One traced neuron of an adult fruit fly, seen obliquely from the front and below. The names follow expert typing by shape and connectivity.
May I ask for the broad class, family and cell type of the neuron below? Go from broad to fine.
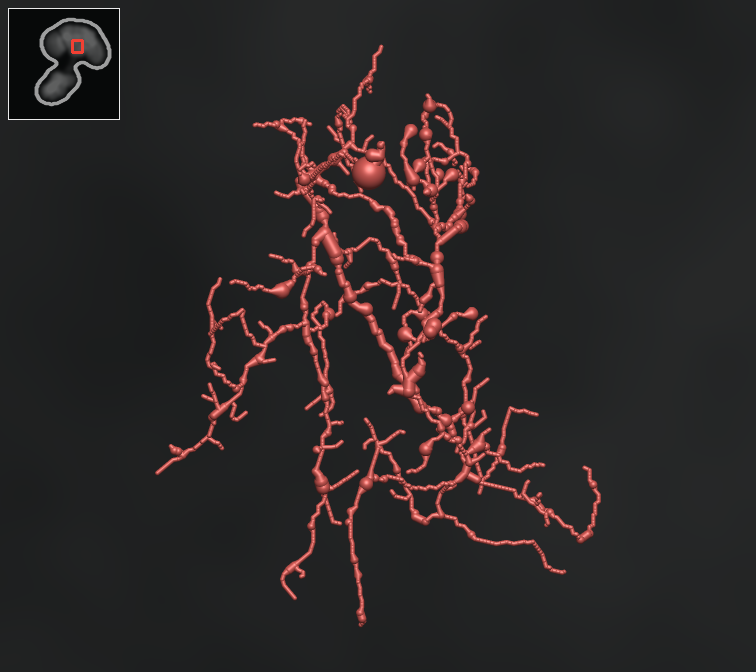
central-brain intrinsic neuron; hemilineage TRdl_b; GNG279_a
